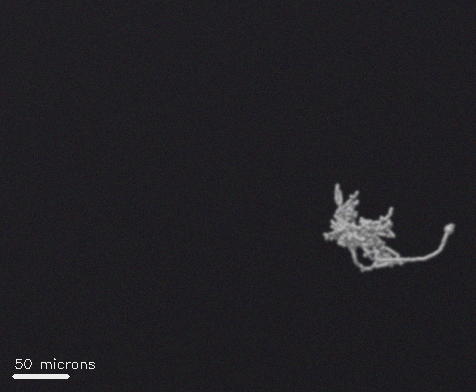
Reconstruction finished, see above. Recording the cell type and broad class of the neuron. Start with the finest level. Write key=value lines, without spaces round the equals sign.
cell_type=SLP382
broad_class=central-brain intrinsic neuron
